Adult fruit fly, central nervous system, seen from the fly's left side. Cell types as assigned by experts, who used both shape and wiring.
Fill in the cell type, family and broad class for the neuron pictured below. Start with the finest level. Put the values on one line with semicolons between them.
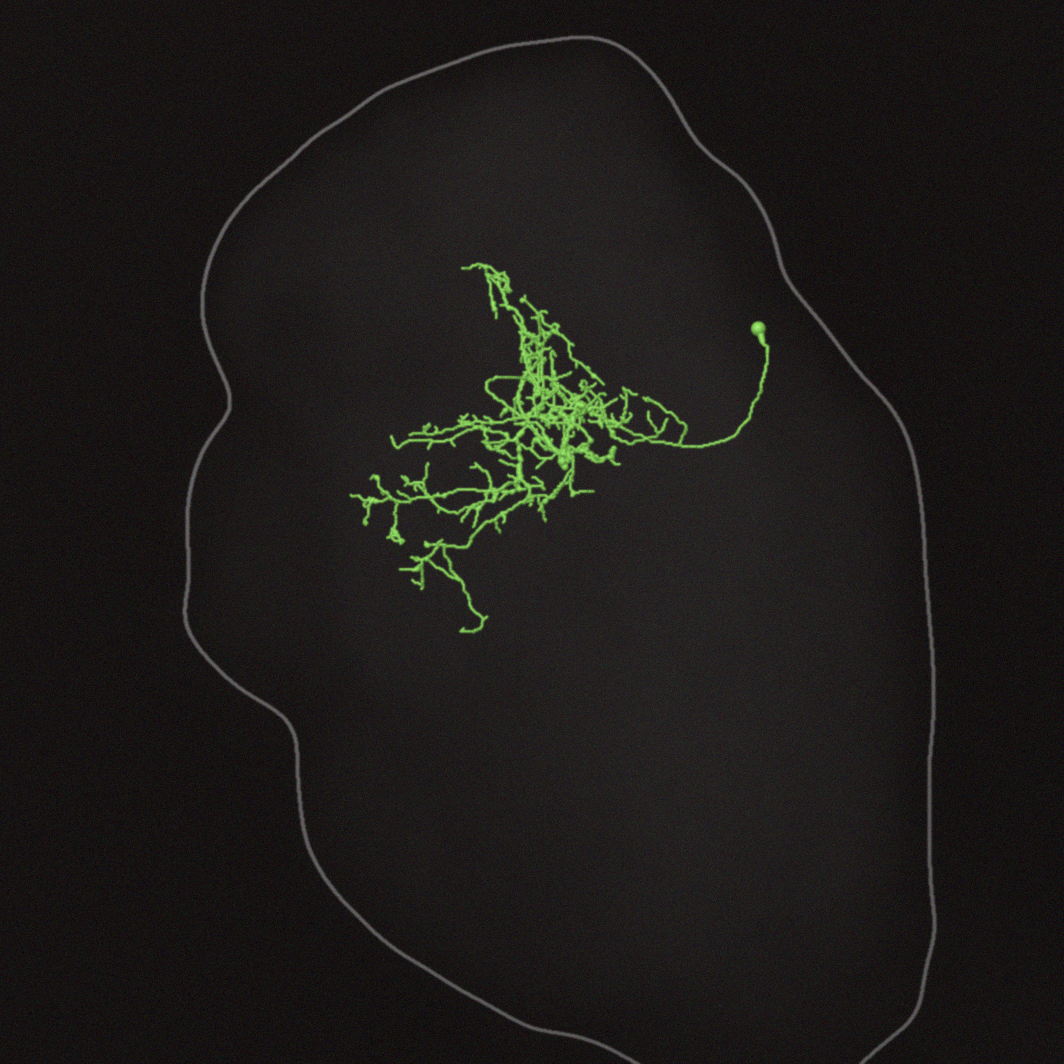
CL266_b1; hemilineage DL1_ventral; central-brain intrinsic neuron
